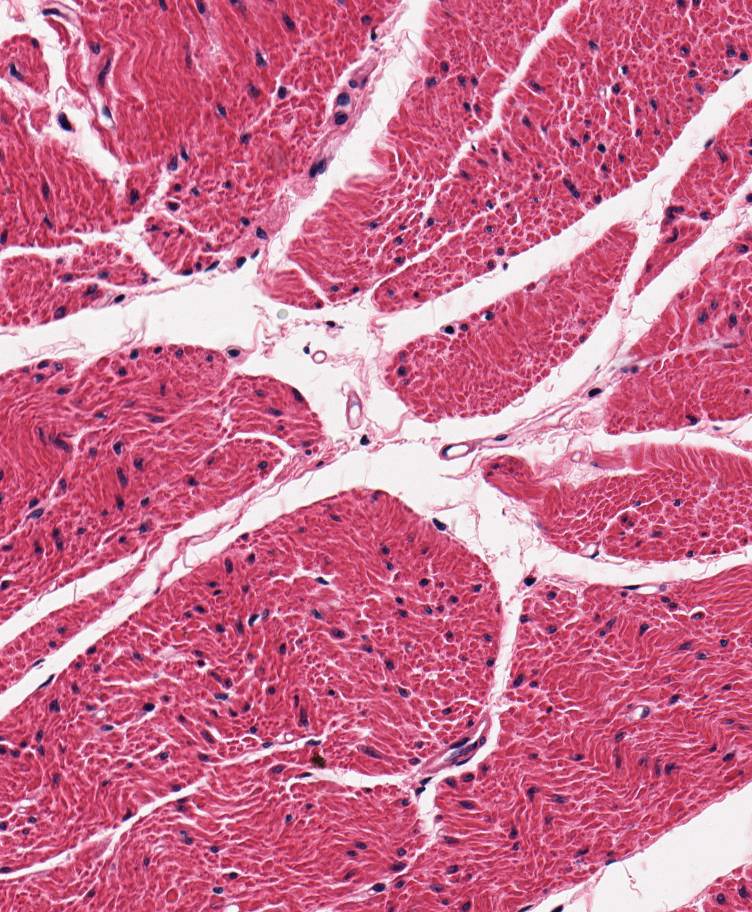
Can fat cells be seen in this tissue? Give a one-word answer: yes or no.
No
